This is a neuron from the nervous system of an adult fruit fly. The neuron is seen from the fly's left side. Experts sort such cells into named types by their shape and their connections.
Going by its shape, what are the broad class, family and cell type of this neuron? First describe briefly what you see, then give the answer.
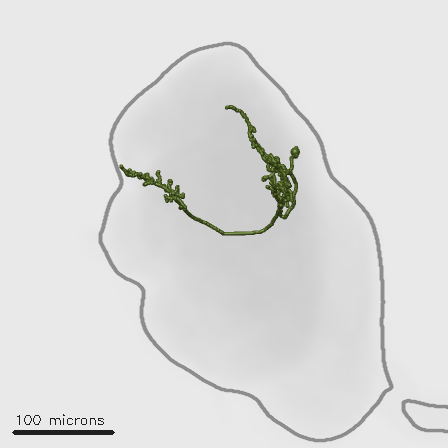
By the scale bar it is about 180 microns wide in this view. As drawn here it is wider than it is tall. Its broad class is central-brain intrinsic neuron. Its family is hemilineage PSp1. The cell type is LAL147_b.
